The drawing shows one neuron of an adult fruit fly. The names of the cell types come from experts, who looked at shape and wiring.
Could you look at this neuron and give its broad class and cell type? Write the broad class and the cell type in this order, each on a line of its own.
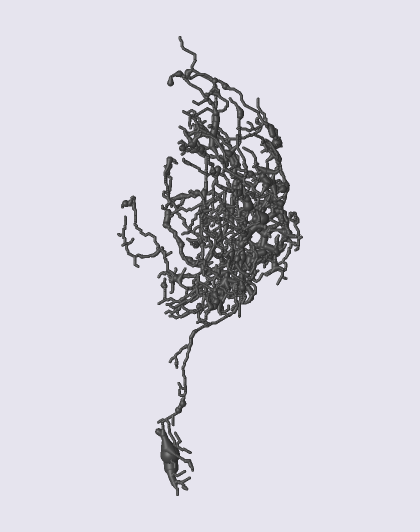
central-brain intrinsic neuron
GNG206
